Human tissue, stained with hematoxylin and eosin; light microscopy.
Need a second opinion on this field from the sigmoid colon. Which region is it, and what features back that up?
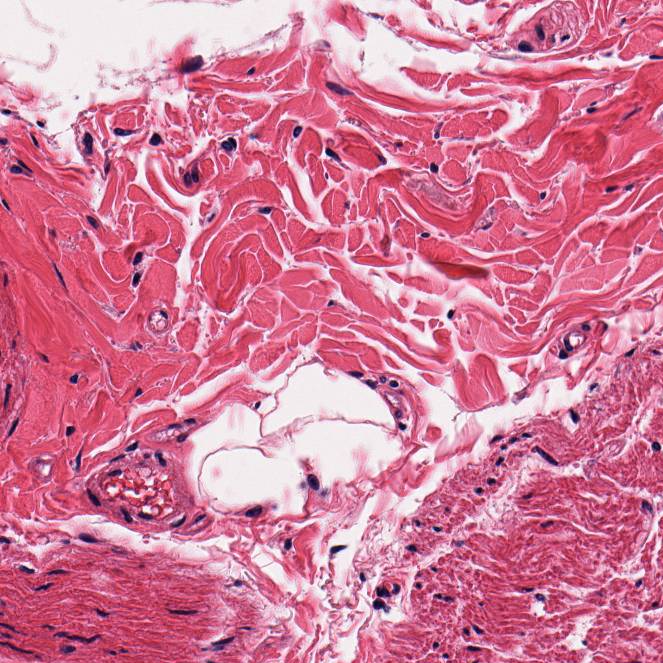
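Loose connective tissue, upper and central field. Wavy, homogeneous pink collagen bundles, clear clefts between; nuclei among them sparse, small, dark, spindle-shaped. Lower left: smooth muscle bundle, roughly horizontal, elongated dark nuclei aligned along it. Lower right: second smooth muscle bundle, cut across or obliquely, nuclei more closely set than in the collagen above.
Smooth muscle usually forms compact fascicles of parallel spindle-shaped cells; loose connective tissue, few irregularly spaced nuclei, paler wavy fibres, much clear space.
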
